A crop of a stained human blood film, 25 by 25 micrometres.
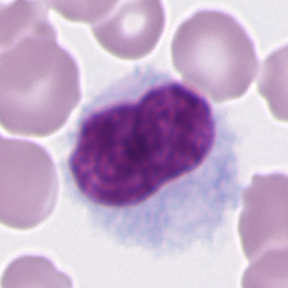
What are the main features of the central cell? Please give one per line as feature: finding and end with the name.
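Notch: upper nuclear edge, giving a two-lobed outline
Cytoplasm: pale blue; rim wider below and right than above and left
Border: ragged, indistinct
Cell: hairy cell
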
